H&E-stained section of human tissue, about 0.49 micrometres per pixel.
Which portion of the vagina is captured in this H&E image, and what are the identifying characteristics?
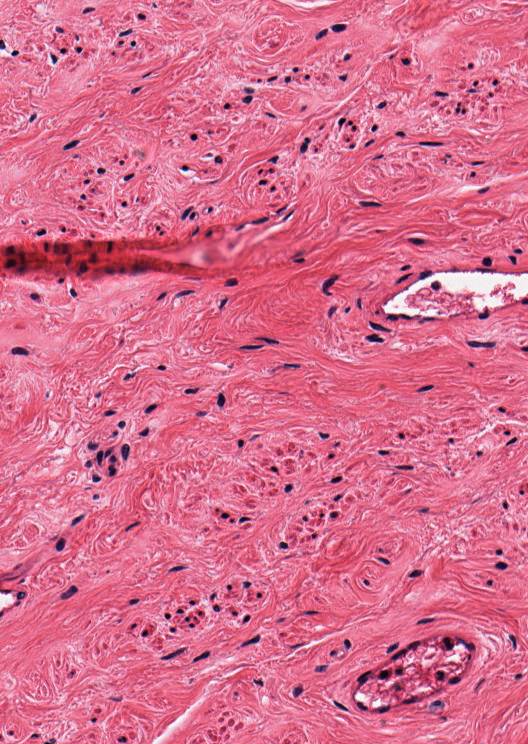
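The section consists of dense connective tissue. Dense eosinophilic fibrous stroma fills the entire field, its wavy pink fibres interlacing in varying directions, with sparse, dark, elongated spindle-shaped nuclei between them.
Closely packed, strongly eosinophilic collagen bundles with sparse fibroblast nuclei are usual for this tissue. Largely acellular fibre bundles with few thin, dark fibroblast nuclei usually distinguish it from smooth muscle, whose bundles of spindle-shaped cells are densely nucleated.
No epithelium is present. Small, rounded, paler foci containing clusters of tiny dark dot-like nuclei are scattered throughout.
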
